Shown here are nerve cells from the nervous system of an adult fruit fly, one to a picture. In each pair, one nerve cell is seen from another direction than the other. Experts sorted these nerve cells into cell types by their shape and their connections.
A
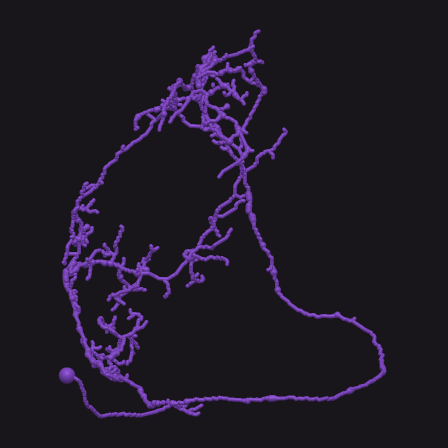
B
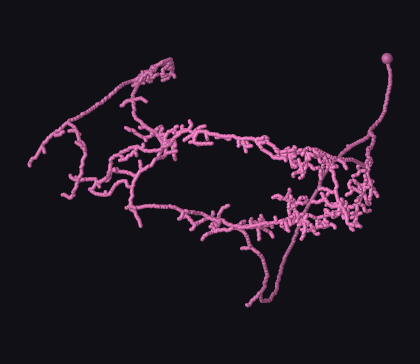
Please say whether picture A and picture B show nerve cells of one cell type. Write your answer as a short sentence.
They are of the same cell type.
